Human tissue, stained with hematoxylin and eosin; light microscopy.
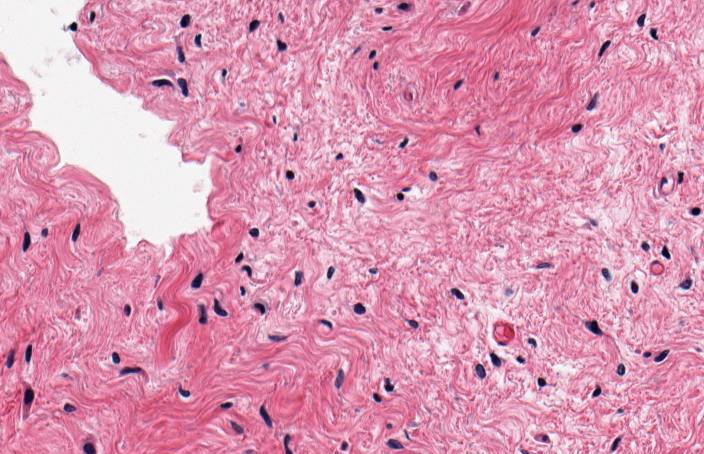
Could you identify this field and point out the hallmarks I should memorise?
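Here we have dense connective tissue. Look first at the whole field: it is fibrous, pink collagen fibres running in wavy bundles, with no epithelium anywhere. The nuclei are dark, small, mostly elongated to spindle-shaped, and sparse and widely spaced.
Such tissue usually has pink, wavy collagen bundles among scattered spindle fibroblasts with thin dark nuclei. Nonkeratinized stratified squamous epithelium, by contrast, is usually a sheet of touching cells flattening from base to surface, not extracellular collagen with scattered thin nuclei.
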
